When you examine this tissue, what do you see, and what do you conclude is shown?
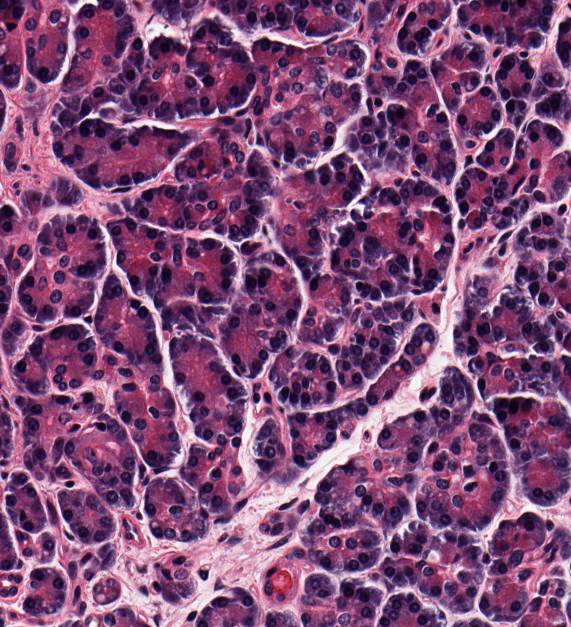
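Closely packed glandular acini fill the field, grouped into lobules by thin pale pink connective tissue septa. Each acinus is a rounded cluster of pyramidal cells around a tiny, barely visible central lumen. Round, dark nuclei lie toward the outer, basal edge; cytoplasm is purplish near the base and pink-red toward the centre. This is pancreas.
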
